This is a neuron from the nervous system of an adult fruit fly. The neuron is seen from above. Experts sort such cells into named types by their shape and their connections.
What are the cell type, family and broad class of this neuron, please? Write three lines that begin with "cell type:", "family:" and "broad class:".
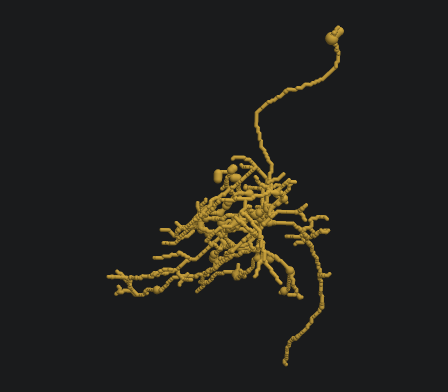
cell type: GNG370
family: hemilineage TRdl_b
broad class: central-brain intrinsic neuron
